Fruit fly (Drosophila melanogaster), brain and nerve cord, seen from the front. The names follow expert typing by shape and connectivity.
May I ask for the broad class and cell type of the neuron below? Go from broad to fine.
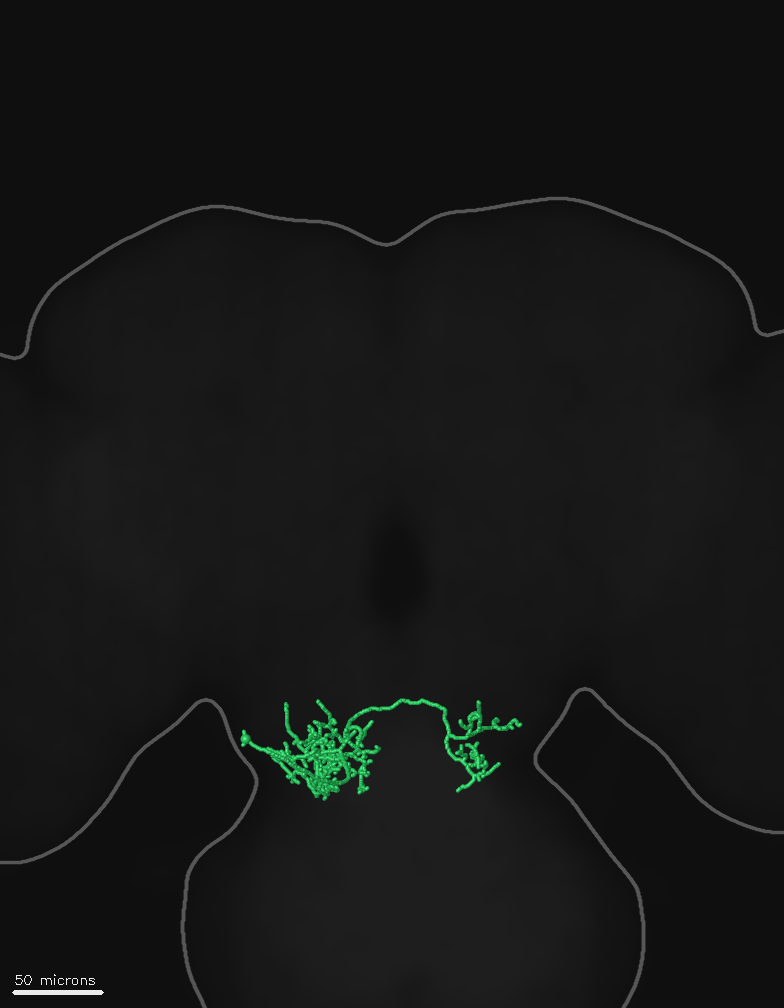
central-brain intrinsic neuron; GNG246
